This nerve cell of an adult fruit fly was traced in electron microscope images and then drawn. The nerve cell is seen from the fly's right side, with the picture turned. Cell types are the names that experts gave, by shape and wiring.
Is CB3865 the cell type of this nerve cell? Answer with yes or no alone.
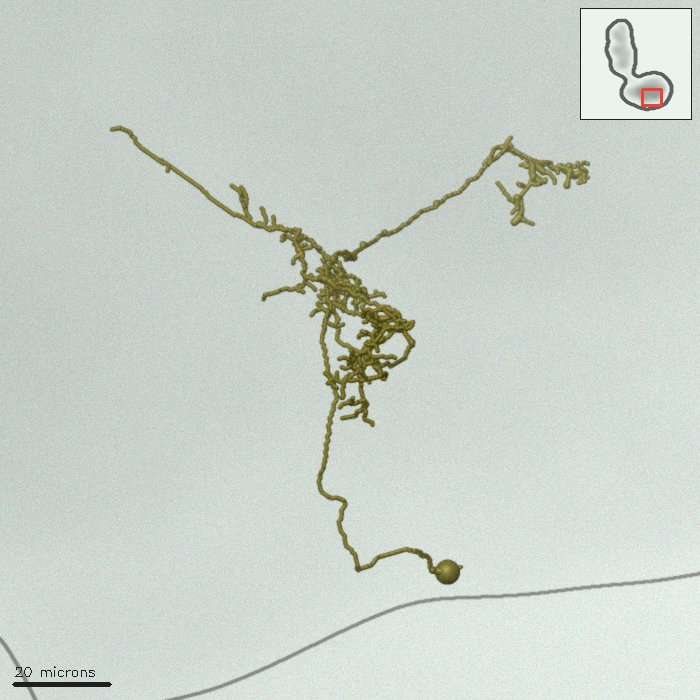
no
